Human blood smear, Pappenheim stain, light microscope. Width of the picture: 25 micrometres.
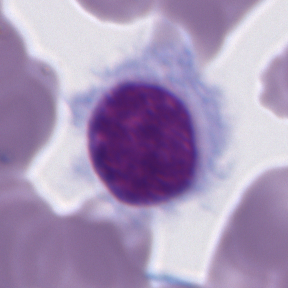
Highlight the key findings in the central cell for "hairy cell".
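What goes with the name hairy cell here is the ragged outline, set with fine hair-like projections.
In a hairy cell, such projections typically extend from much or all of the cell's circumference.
The cytoplasm is pale blue and forms a rim all the way around the nucleus. No distinct granules show in this cytoplasm.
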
